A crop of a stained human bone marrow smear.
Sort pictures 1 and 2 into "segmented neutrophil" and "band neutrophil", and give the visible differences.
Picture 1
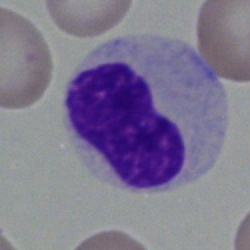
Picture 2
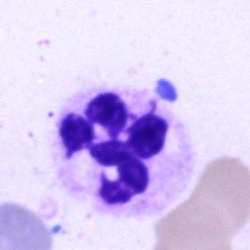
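Picture 1: band neutrophil. Picture 2: segmented neutrophil. Band neutrophil nucleus: notched on upper right, peanut-like, placed toward left of cell.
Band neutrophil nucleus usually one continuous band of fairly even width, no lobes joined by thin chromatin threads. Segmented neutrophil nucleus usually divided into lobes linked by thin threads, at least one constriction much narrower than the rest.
Chromatin: band dark purple, clumped; segmented dense, dark purple.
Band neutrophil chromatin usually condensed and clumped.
Outline: band round and smooth; segmented roughly round. Cytoplasm, band: pale grey-blue, rim widest on right. Extra, segmented: small oval blue-staining body at upper right edge.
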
